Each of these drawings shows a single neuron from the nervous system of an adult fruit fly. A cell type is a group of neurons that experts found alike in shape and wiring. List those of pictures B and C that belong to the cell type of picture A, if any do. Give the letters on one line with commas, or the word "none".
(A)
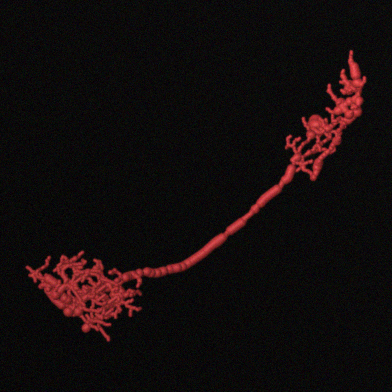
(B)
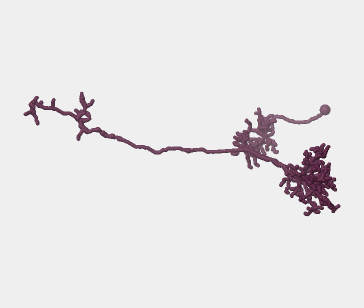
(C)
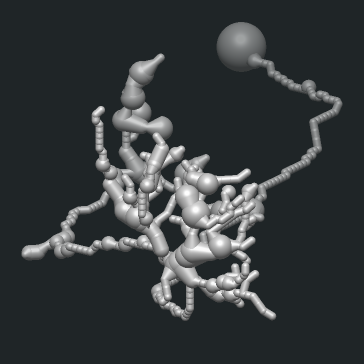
B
